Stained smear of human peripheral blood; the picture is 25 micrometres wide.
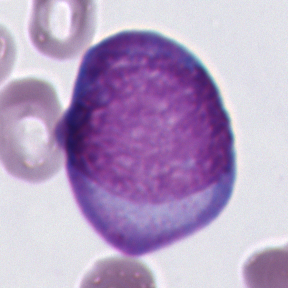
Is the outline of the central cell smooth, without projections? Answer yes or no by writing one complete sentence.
No, the edge of the cell is rough rather than smooth and even.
